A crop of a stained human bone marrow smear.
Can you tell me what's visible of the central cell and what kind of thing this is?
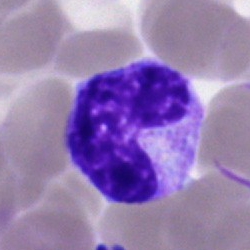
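Outline's roughly round, with a few slightly flattened sides. The nucleus fills most of the cell and has a deep indentation on its right side, so it looks kidney-shaped. The pale lilac cytoplasm sits mainly in that notch on the right. You're looking at a metamyelocyte.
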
